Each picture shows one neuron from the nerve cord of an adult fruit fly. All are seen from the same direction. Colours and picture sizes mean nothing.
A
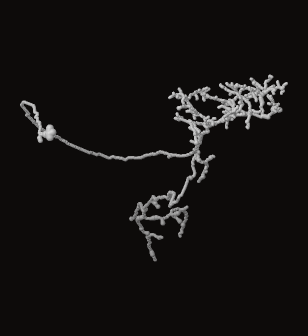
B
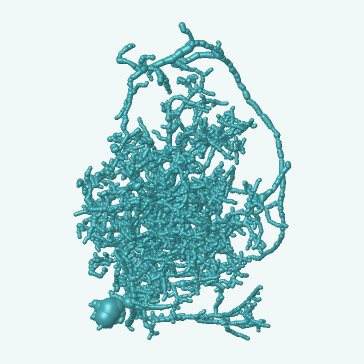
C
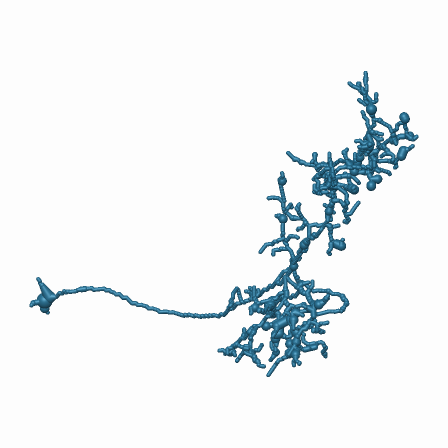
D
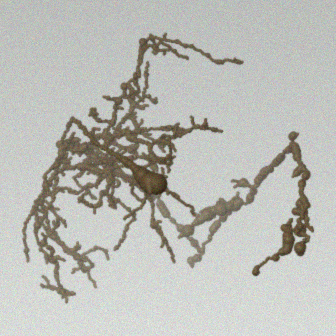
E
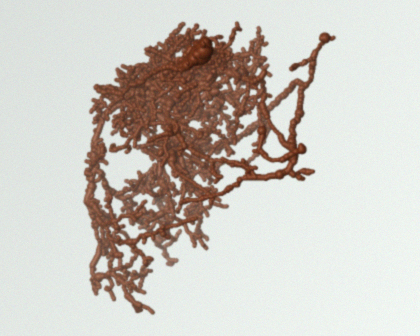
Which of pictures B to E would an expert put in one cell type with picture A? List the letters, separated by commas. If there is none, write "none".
C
